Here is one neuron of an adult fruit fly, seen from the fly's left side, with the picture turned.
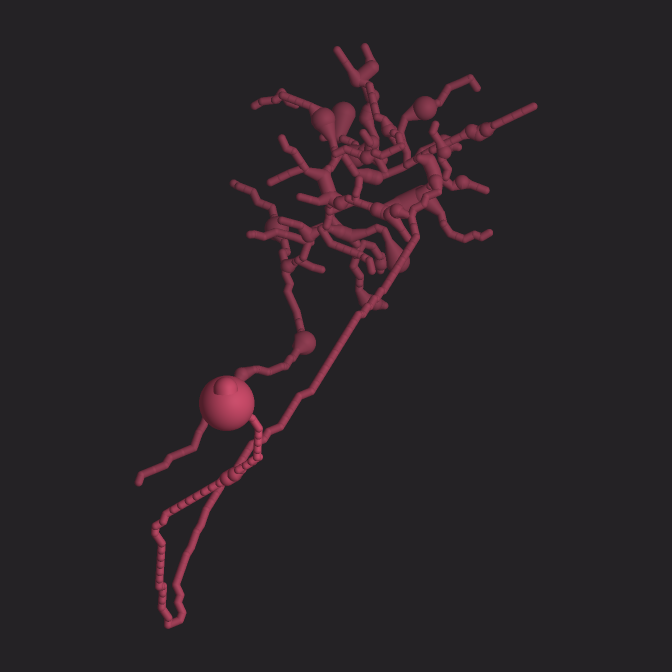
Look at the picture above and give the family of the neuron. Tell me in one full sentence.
It is the family Cm to which this neuron belongs.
